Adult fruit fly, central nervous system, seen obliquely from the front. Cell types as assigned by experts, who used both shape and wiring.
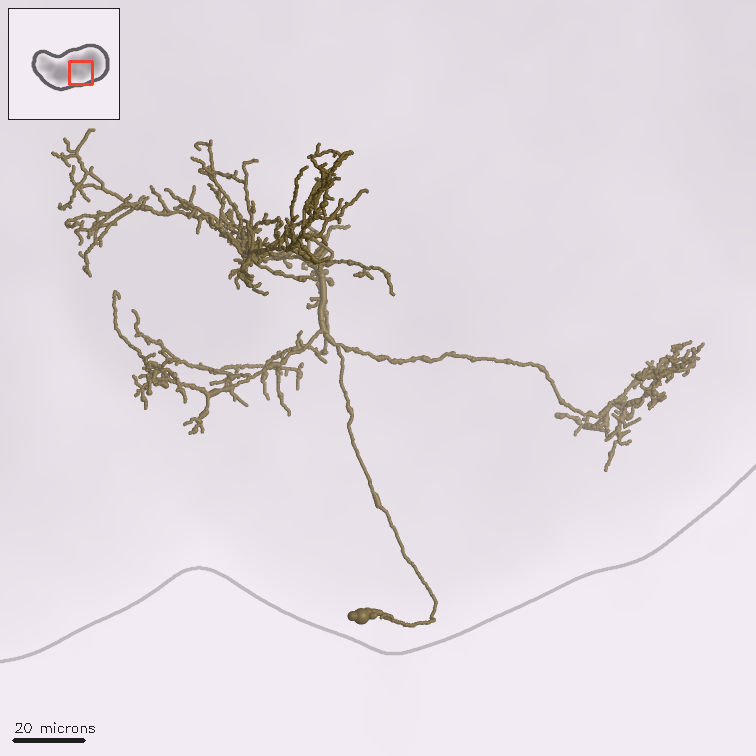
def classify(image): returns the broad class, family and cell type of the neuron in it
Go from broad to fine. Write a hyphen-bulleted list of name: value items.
- broad class: central-brain intrinsic neuron
- family: hemilineage MX3
- cell type: CB0695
